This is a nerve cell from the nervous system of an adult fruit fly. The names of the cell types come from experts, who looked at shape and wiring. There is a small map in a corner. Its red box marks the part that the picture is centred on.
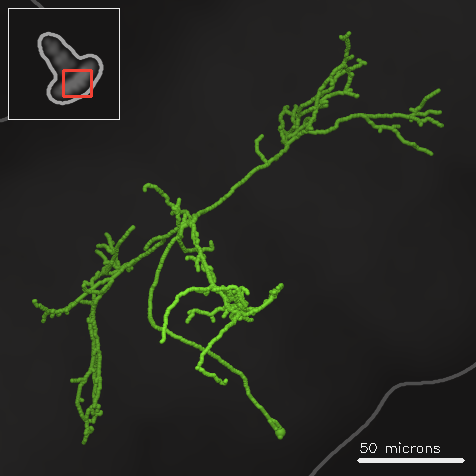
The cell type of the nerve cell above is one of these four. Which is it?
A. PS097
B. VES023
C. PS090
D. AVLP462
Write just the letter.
D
